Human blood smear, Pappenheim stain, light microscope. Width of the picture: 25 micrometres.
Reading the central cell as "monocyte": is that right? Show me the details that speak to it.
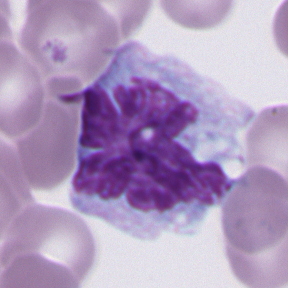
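Monocyte is correct for this cell. What decides is the nucleus, which is divided into several folded lobes grouped around a central point. This counts for monocyte and against typical lymphocyte.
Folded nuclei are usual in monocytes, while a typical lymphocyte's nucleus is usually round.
The pale blue cytoplasm and the absence of visible nucleoli fit typical lymphocyte, so they do not separate the two.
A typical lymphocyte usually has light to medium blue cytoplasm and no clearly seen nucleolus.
A small clear hole lies at the centre of the nucleus. The cell's outline is irregular and angular.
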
